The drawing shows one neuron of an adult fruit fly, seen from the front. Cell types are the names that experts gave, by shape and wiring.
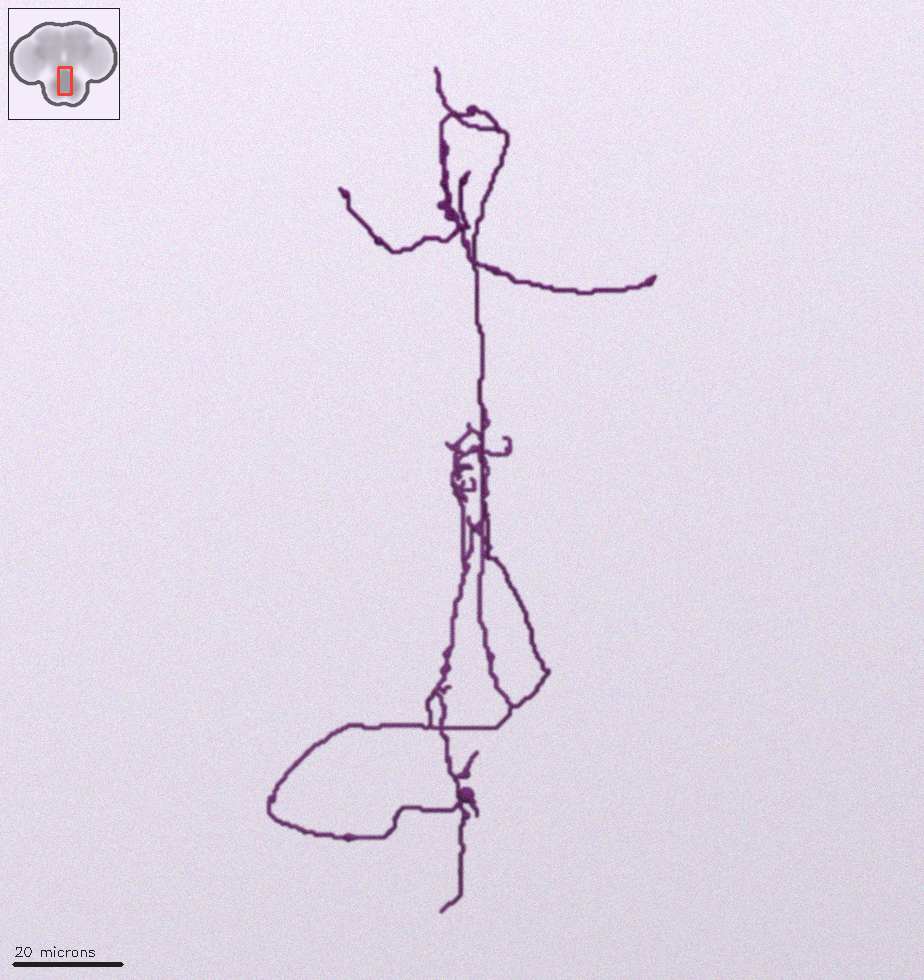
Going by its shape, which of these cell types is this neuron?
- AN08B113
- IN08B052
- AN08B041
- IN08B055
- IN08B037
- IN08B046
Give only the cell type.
AN08B113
